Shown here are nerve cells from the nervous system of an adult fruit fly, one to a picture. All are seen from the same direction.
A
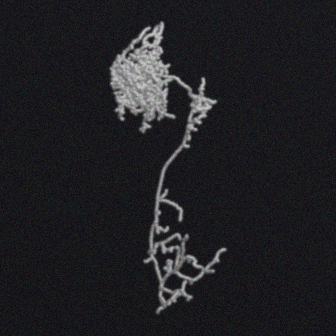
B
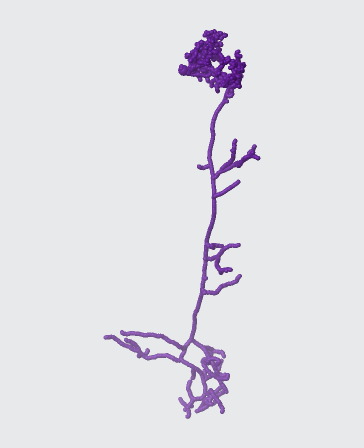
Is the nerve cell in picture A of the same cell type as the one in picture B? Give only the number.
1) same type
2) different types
1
